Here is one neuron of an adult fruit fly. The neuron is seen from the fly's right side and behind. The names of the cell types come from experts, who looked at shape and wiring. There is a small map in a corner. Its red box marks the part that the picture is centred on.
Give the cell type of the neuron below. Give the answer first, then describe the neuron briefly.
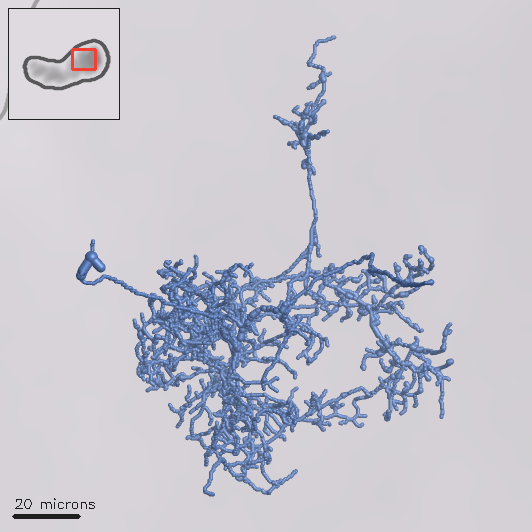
It is of cell type AVLP503. This is a central-brain intrinsic neuron. The cell body is on the left of the picture. By the scale bar it is about 140 microns tall in this view. More than a hundred branch ends can be seen.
